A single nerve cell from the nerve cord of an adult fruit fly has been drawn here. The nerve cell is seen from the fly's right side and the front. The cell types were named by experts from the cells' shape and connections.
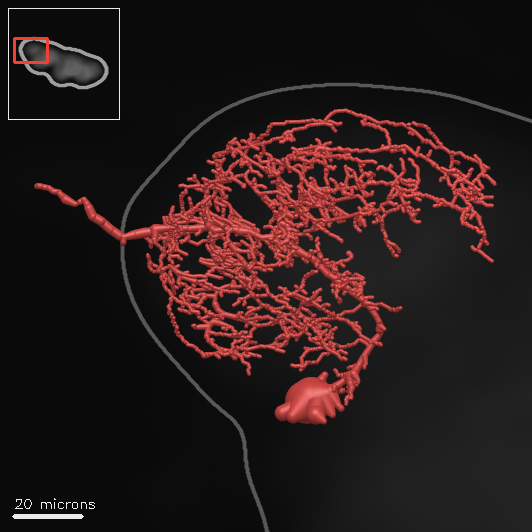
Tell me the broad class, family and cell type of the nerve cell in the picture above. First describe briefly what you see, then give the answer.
By the scale bar it is about 140 microns wide in this view. More than a hundred branch ends can be seen. This is a motor neuron of the nerve cord. Its family is MNad. The cell type is MNad23.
